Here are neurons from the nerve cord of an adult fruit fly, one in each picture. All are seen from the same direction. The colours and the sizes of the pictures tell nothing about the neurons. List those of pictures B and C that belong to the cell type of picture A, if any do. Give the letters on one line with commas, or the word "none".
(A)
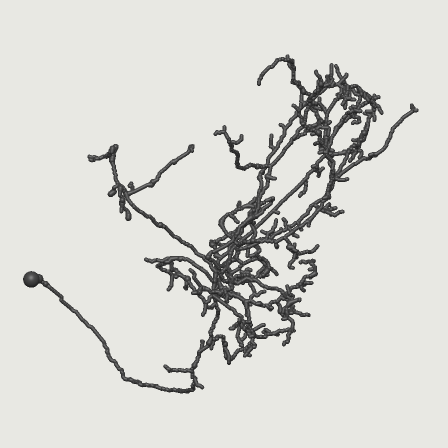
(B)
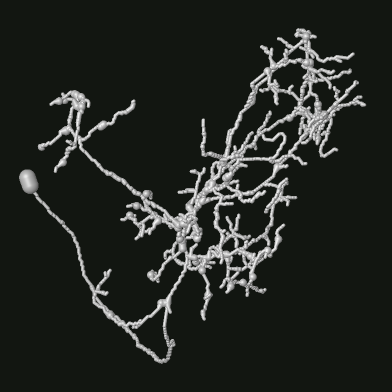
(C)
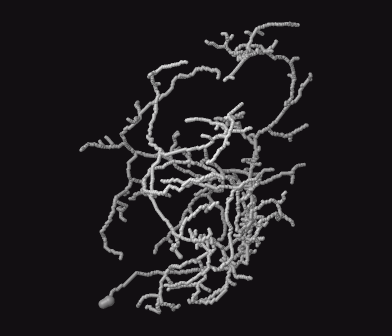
B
